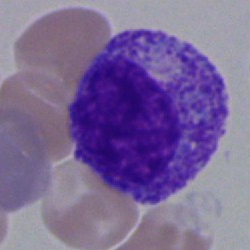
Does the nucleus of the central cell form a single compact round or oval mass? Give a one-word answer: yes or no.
Yes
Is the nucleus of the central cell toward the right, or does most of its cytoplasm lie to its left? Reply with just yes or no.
No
